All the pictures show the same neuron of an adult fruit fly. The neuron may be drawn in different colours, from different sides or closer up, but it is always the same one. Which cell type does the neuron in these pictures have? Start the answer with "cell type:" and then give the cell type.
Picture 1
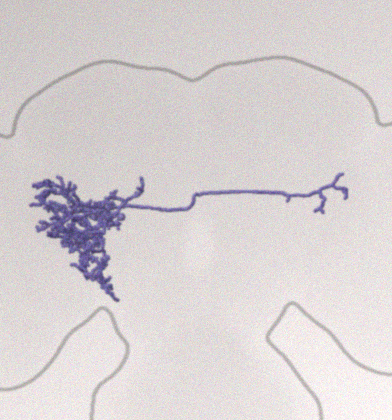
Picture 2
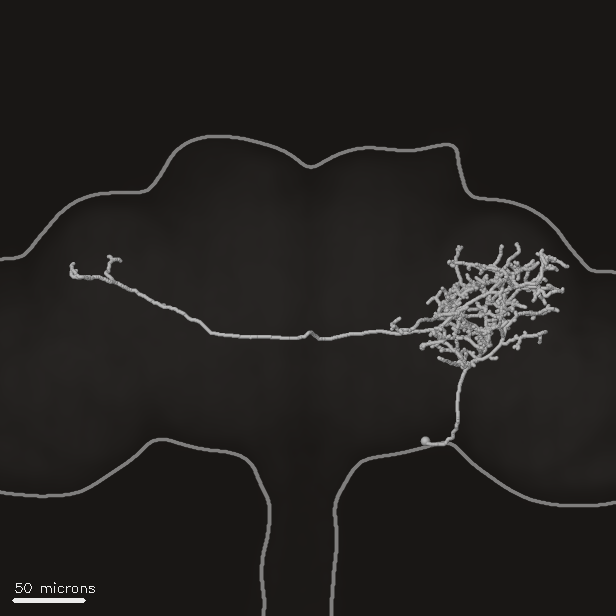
cell type: CB1932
